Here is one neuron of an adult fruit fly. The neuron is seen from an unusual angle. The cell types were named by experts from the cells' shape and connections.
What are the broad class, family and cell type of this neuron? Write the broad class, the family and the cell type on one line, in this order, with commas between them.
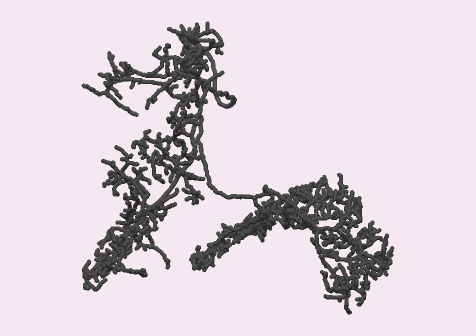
central-brain intrinsic neuron, class CX, FB5H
